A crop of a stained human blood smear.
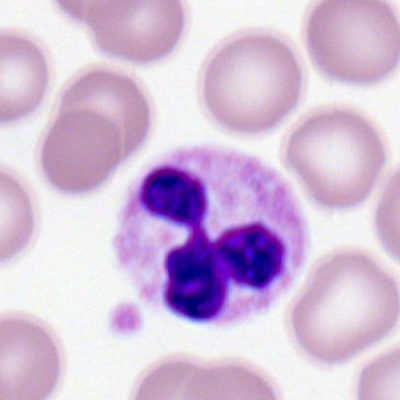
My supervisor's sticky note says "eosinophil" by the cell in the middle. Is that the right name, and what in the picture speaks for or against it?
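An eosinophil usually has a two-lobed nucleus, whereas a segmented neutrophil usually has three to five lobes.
The nucleus here has three lobes, which goes with segmented neutrophil.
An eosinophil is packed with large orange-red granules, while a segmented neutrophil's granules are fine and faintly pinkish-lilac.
The granules filling this cytoplasm are fine and pink-lilac, again matching segmented neutrophil. The chromatin is dark purple and coarsely clumped, and the abundant cytoplasm is pale pink. Eosinophil does not fit. This is a segmented neutrophil.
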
